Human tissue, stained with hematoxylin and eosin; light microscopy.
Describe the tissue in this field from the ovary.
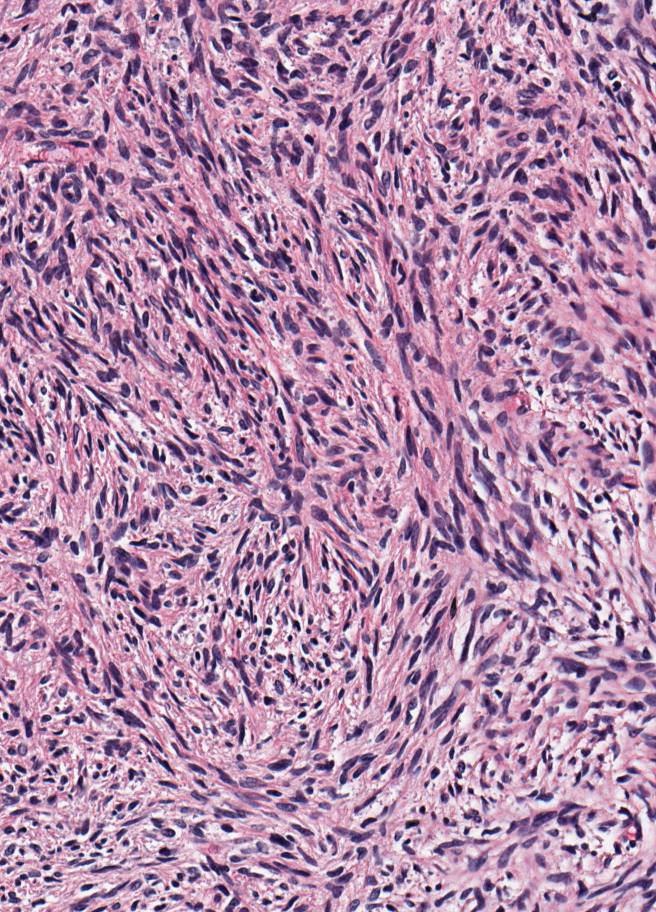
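Checked point by point, the field consists entirely of densely packed spindle cells in fascicles. Most nuclei are elongated and dark-staining, with tapered ends. Cytoplasm is scant, pale pink and fibrillary, and cell borders are indistinct. Glands and epithelium are absent from every part of the field.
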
